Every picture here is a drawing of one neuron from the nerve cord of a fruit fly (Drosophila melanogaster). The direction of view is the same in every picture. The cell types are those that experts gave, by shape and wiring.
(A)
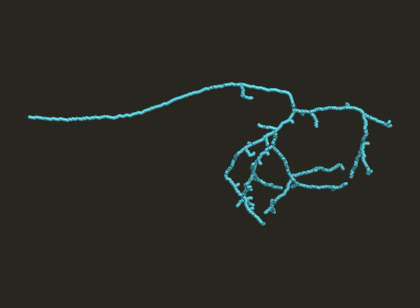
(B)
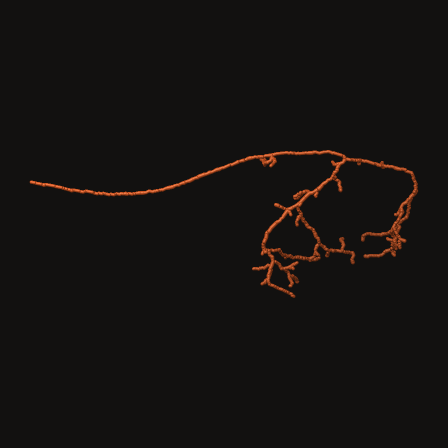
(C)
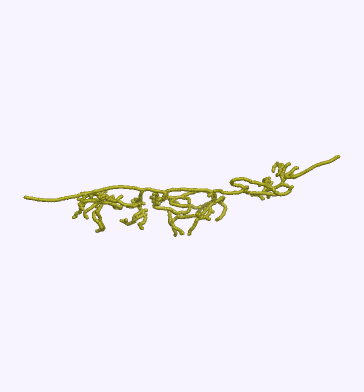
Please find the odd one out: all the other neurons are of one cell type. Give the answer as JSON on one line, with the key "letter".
{"letter": "C"}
